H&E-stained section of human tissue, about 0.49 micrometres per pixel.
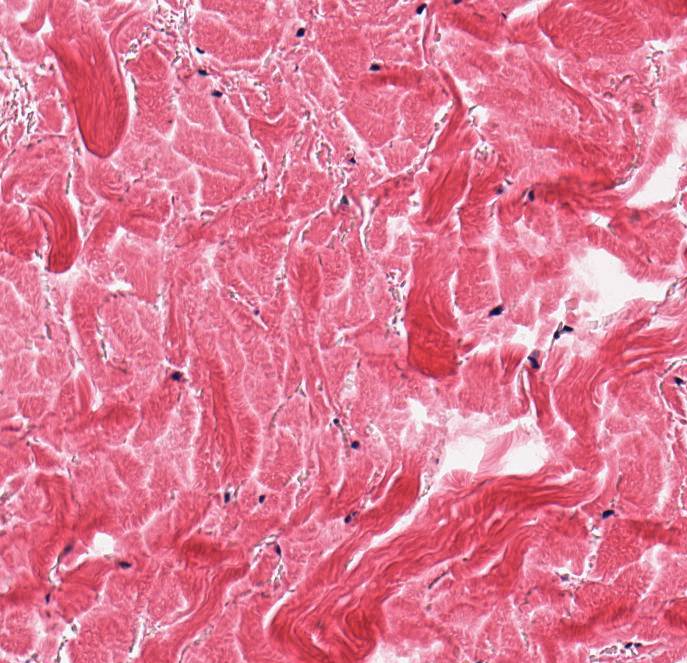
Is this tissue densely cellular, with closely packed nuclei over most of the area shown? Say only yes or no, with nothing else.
No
